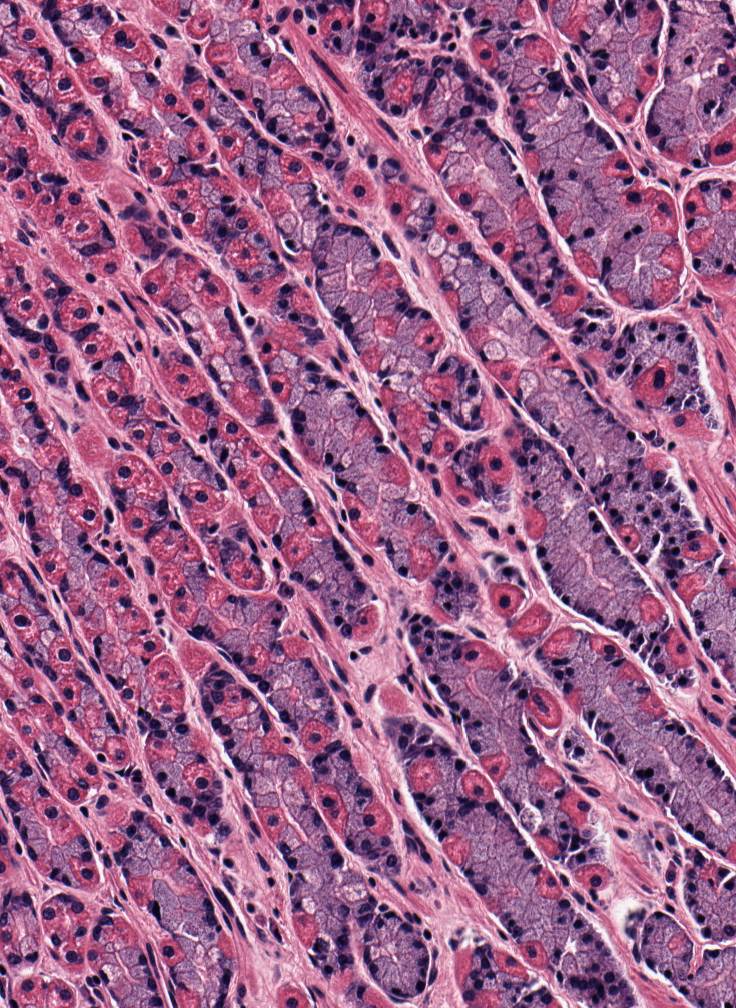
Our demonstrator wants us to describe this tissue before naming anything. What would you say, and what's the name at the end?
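Looking across, I see straight tubular glands side by side, running diagonally from upper left to lower right. Scattered along them are parietal cells: large, rounded, bright pink cytoplasm, one central round nucleus. Thin pink fibrous stroma with elongated nuclei separates the glands. This is stomach.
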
